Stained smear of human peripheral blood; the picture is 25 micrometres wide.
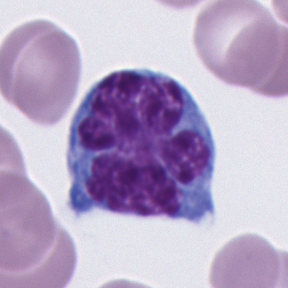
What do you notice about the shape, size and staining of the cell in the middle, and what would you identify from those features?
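It's rounded along the top but the lower edge runs nearly straight, with small pointed tags of cytoplasm sticking out at both lower corners. The cytoplasm is a narrow rim around the nucleus, which is about 13 by 11 micrometres and fills about 70% of the cell's area. Chromatin is coarse and clumped: dark purple, paler gaps between. That's a myeloblast.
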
